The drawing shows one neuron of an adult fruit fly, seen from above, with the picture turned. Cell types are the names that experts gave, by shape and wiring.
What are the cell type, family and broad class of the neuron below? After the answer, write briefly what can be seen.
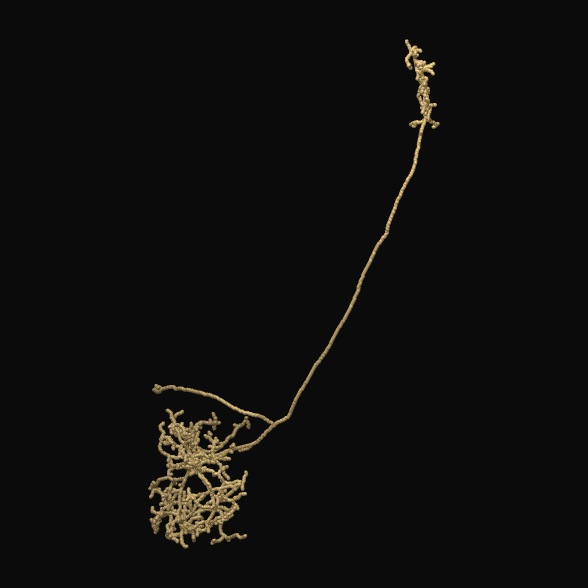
Its cell type is CB4169. Its family is hemilineage VLPa2. It is a central-brain intrinsic neuron. In this view it is taller than it is wide.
